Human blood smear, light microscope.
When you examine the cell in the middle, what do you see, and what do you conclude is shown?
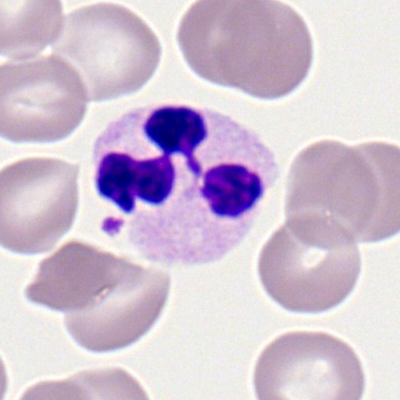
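Look first at the nucleus: it is split into three lobes, held together by thin strands. Its chromatin is dark purple and densely clumped. Now move to the cytoplasm, which carries only fine, faint granules and no vacuoles. This cell is a segmented neutrophil.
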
